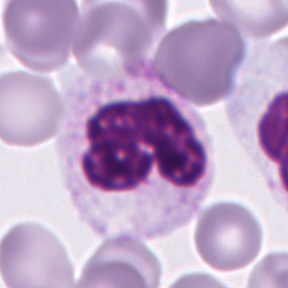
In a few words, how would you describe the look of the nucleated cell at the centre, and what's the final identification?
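Look first at the nucleus: two broad lobes join across the top, leaving a notch that opens downward between them. No nucleoli are visible in it. The cytoplasm holds many fine pinkish-violet granules, with no vacuoles. This is a segmented neutrophil.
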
